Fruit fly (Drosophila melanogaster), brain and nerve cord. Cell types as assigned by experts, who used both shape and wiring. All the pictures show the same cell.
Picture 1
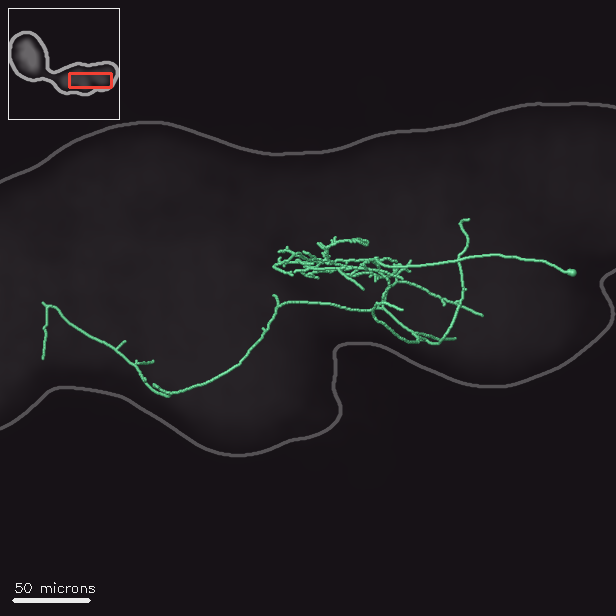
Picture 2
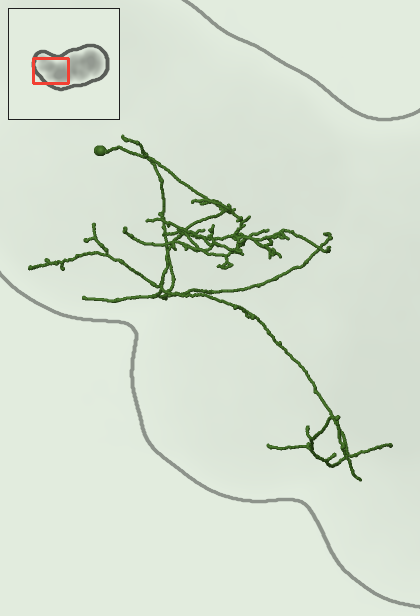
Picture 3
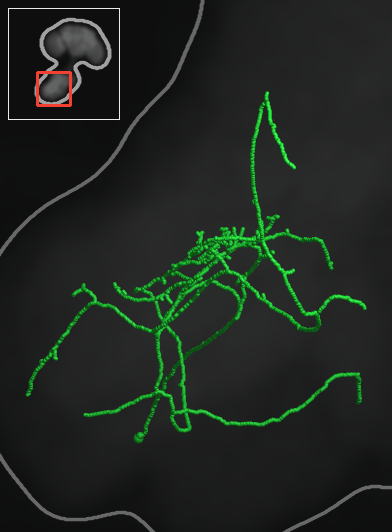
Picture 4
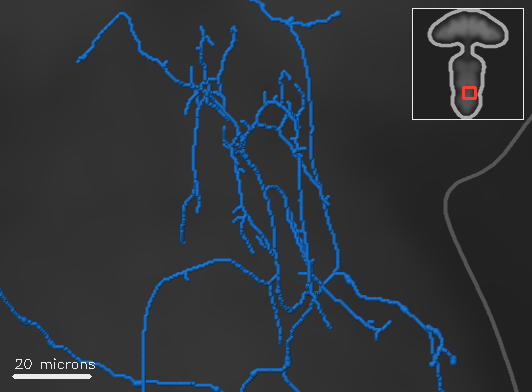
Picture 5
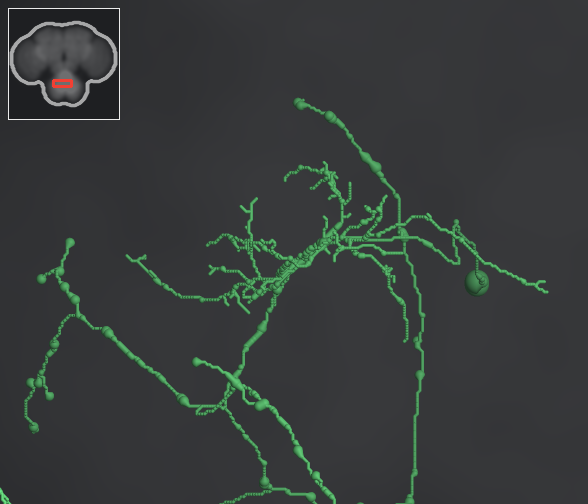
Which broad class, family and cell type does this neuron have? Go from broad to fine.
nerve-cord intrinsic neuron; hemilineage 12B; IN12B048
